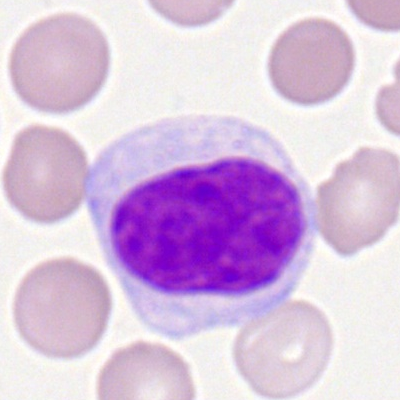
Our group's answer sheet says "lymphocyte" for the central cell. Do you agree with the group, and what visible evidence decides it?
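Yes, lymphocyte is the right name for this cell. The deciding feature is the chromatin, which is clumped, with darker purple patches among lighter areas.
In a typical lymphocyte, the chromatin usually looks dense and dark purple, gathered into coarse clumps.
No distinct nucleolus is visible in the nucleus.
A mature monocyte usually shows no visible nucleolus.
This absence therefore does not tell against monocyte. The outline is roughly round with a few gently flattened sides, the cytoplasm holds neither coarse dark granules nor vacuoles, and red cells lie around the cell without any lying on top of it.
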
